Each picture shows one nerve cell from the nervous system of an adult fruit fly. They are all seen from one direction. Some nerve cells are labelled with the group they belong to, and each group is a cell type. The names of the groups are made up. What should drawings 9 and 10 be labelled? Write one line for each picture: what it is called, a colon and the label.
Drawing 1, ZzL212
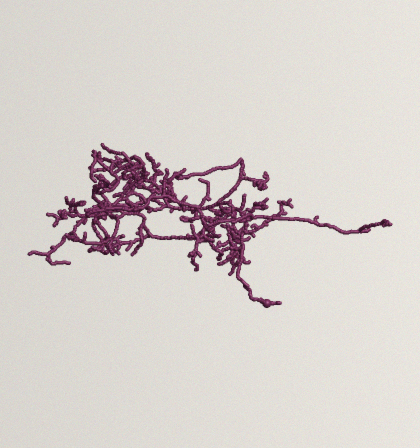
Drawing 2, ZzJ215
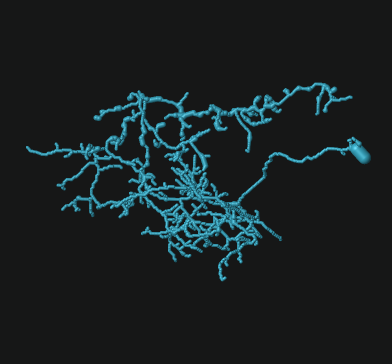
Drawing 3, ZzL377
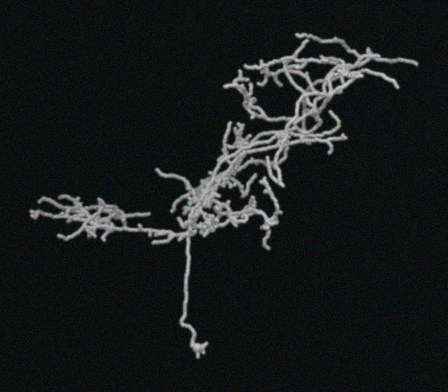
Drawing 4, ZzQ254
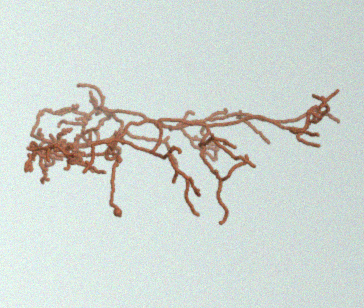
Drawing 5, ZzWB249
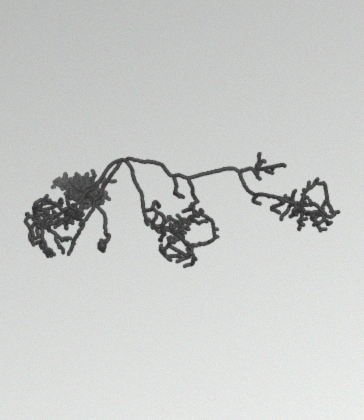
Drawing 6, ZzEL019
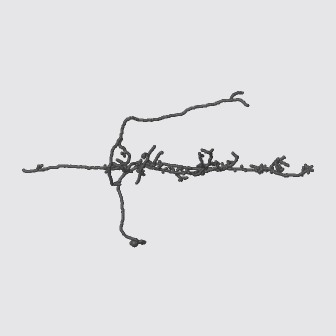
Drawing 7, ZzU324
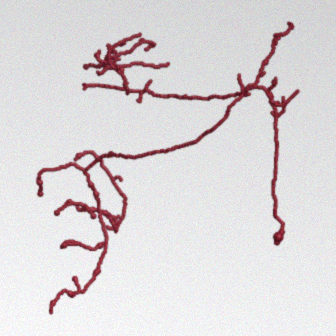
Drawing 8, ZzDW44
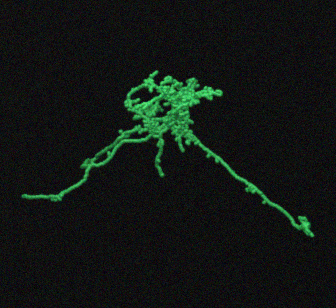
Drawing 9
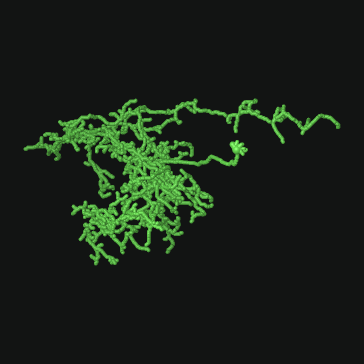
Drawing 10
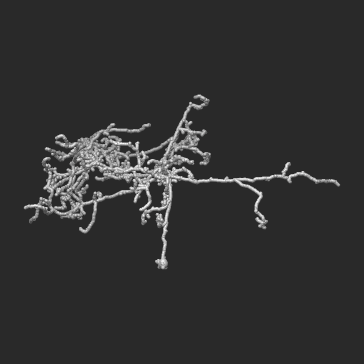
9: ZzJ215
10: ZzL212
